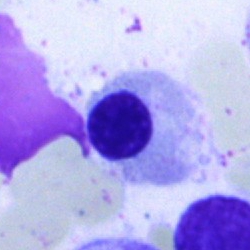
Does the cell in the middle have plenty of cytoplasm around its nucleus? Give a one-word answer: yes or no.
Yes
